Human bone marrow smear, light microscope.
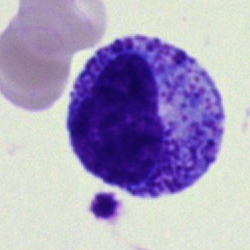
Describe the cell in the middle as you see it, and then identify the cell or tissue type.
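The cell has a round, smooth outline. Its nucleus is positioned to the left side of the cell. No nucleoli can be seen within the nucleus. Many purple granules are scattered through the cytoplasm. The cell is a promyelocyte.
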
